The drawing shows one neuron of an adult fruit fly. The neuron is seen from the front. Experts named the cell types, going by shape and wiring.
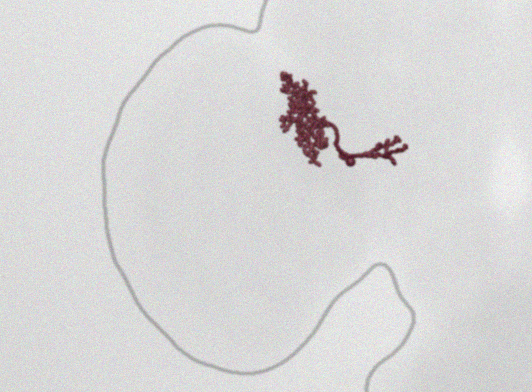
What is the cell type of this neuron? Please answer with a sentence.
The cell type is LC4.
